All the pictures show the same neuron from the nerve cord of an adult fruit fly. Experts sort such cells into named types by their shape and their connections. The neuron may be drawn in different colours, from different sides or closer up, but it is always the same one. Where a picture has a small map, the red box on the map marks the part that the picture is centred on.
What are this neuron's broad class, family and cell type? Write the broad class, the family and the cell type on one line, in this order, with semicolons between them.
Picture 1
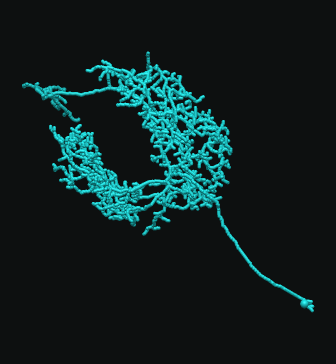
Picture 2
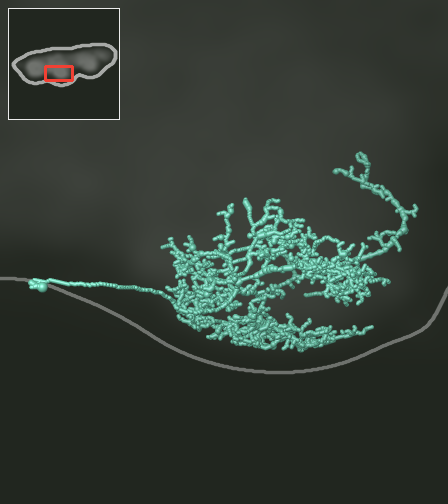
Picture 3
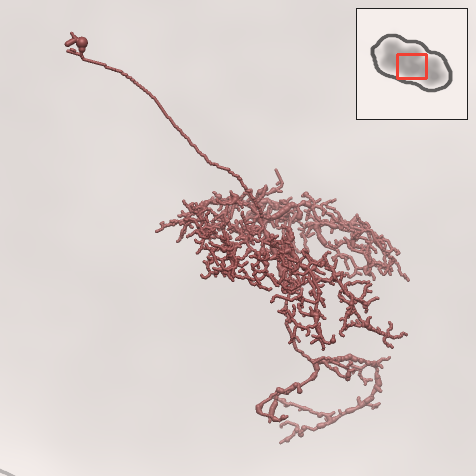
nerve-cord intrinsic neuron; hemilineage 13B; IN13B025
